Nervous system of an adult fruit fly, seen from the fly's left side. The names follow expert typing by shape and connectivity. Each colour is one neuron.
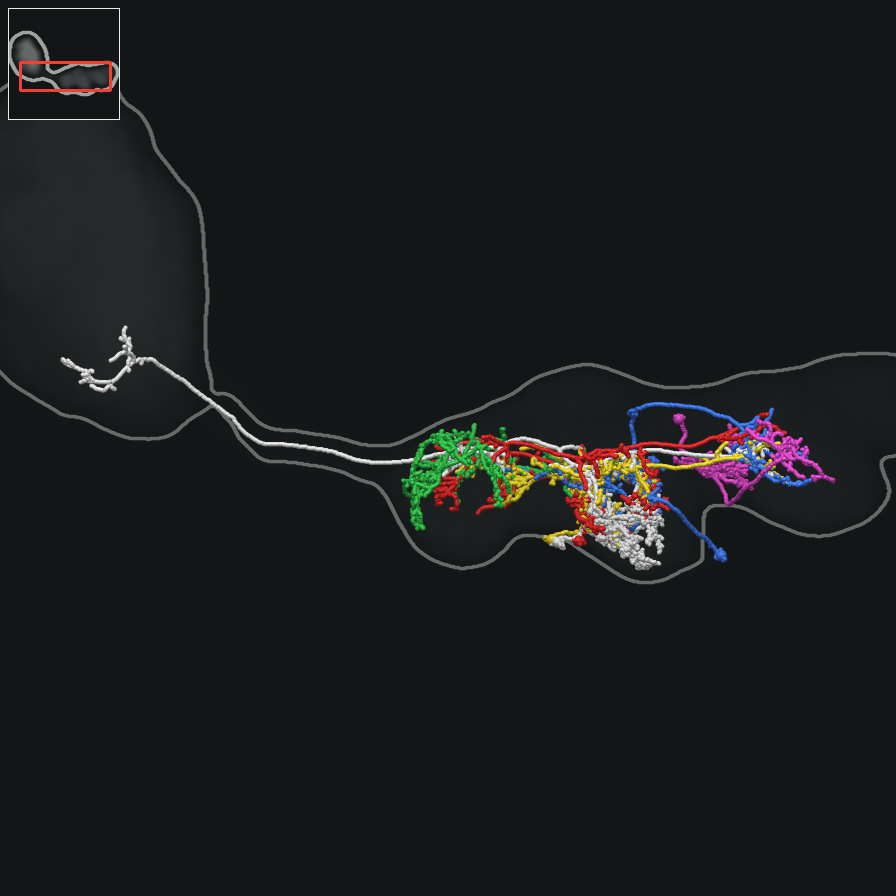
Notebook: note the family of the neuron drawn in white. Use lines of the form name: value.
family: hemilineage 07B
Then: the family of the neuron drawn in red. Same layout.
family: hemilineage 07B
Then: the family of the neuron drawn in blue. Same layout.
family: hemilineage 06A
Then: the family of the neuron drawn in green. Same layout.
family: hemilineage 01A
